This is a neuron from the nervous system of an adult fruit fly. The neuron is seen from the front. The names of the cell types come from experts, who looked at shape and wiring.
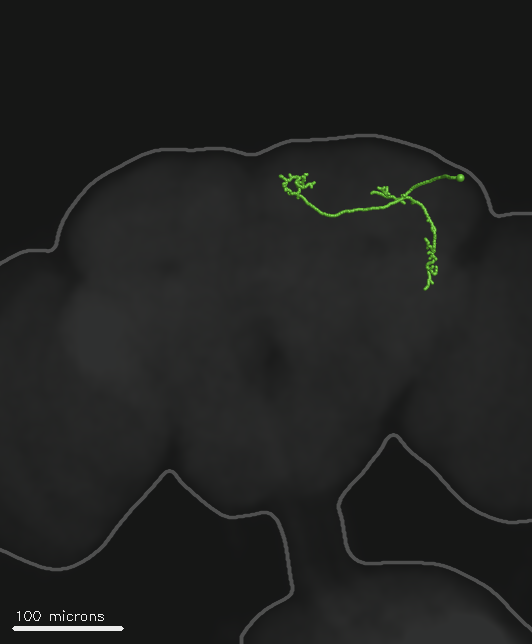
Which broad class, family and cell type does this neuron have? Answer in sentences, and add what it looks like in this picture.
Its broad class is central-brain intrinsic neuron. Its family is hemilineage SLPpl1. Its cell type is SMP228. The cell body can be seen at the upper right of the picture. From left to right in the picture it spans about 170 microns.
